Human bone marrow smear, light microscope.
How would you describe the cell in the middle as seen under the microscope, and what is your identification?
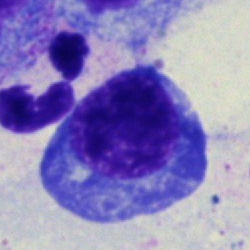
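There's plenty of cytoplasm here, and its widest band runs below the nucleus. It stains a deep blue, and just below and to the left of the nucleus I notice a paler patch. The chromatin is dark purple, with small paler spots scattered through it. I take this to be a plasma cell.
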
